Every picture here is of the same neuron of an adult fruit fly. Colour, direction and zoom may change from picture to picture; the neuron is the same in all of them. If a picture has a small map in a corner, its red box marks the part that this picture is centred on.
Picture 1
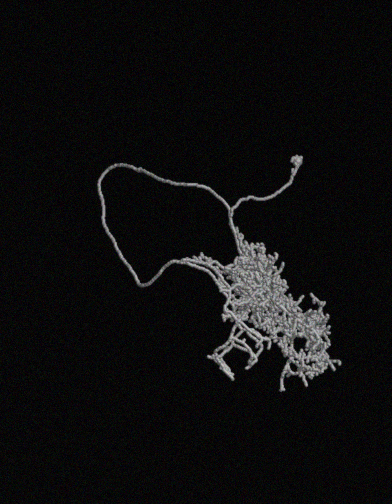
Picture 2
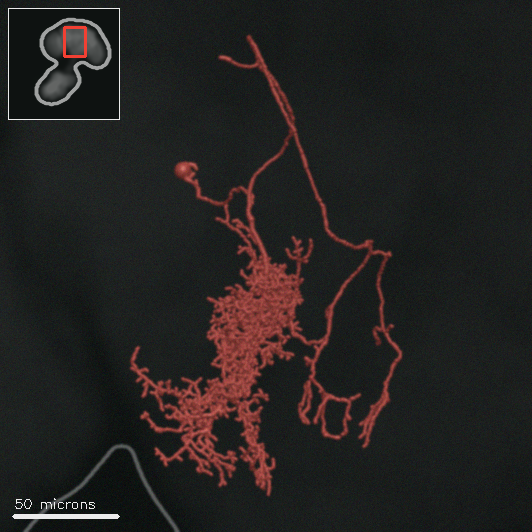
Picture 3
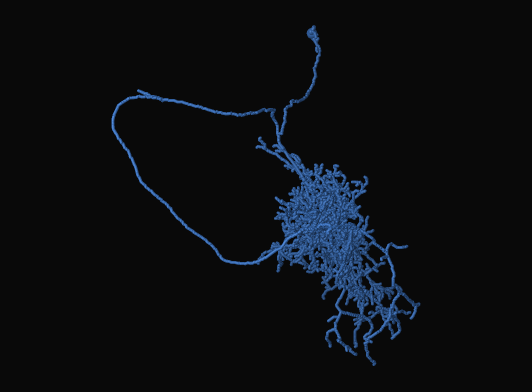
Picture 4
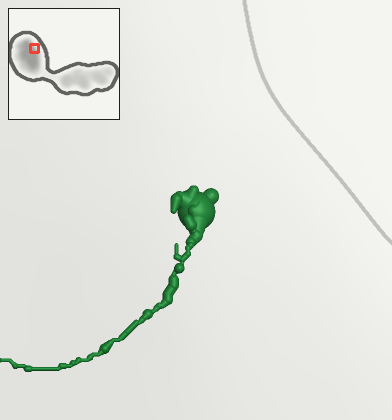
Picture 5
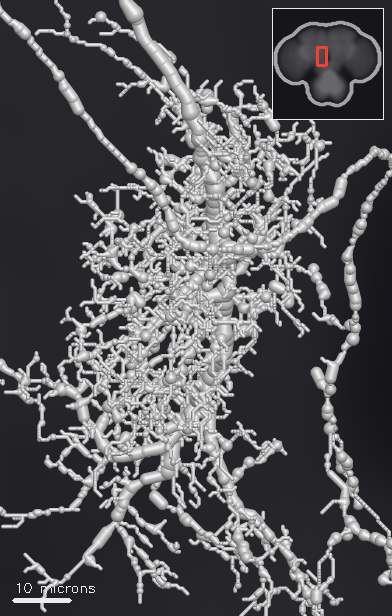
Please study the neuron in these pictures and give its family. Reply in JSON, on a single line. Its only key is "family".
{"family": "hemilineage DM6_central2"}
